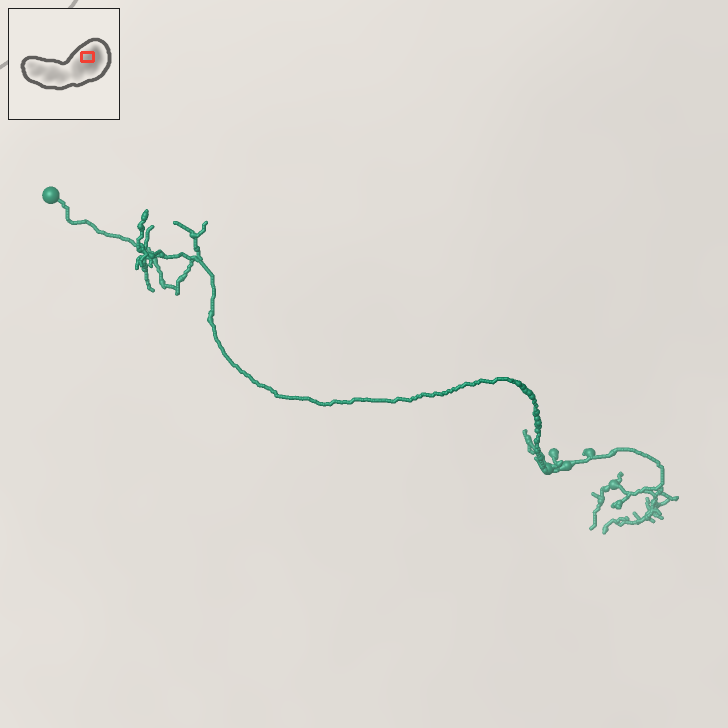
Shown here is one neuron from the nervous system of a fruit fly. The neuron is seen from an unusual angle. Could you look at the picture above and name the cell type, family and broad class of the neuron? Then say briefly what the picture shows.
It is of cell type PFNp_d. Its family is called class CX. This is a central-brain intrinsic neuron. Its cell body lies at the upper left of the picture. In this view it is wider than it is tall.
